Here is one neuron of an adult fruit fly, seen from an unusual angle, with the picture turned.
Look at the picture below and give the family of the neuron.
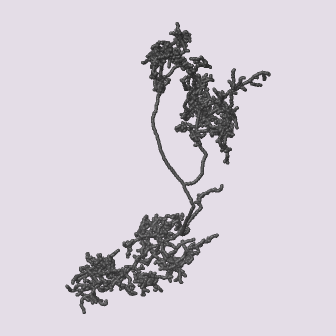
hemilineage 09B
